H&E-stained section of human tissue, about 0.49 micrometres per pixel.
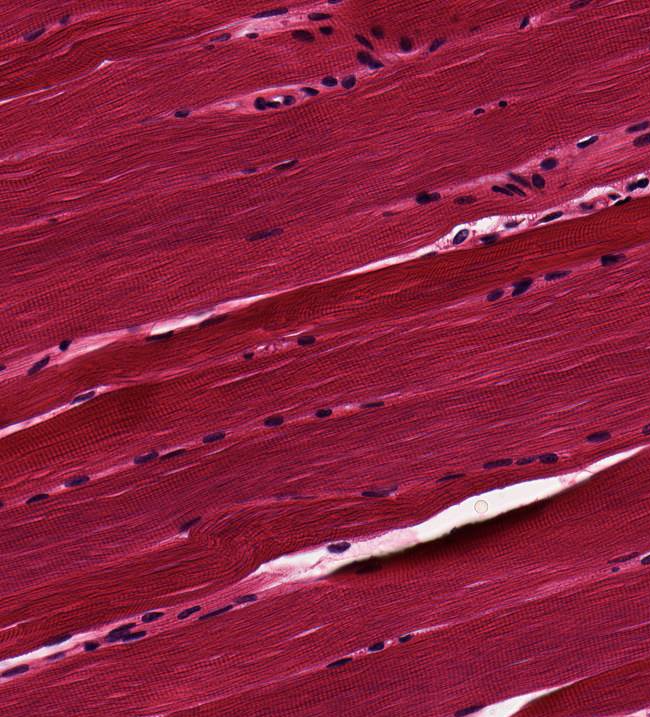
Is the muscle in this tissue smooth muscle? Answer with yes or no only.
No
